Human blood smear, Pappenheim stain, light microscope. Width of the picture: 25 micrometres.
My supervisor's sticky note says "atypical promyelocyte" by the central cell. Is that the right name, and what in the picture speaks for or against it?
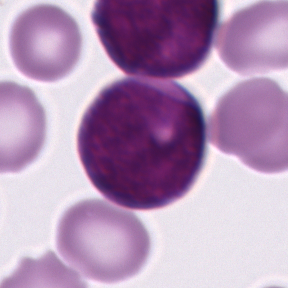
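Outline: round and smooth, with no projections standing out from the surface. Size: clearly larger than the surrounding red cells. Cytoplasm: only a thin pale lilac crescent at the top of the cell.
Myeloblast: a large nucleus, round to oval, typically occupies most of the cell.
So little cytoplasm goes with myeloblast. Nucleus: one small pale spot just right of its centre. Neighbour: another dark nucleated cell touches it at the top. Verdict: myeloblast, not atypical promyelocyte.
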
